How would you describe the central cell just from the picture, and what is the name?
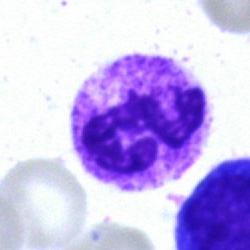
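Chromatin: dark purple, coarsely clumped. Nucleoli: none visible. Cytoplasm: fine violet granules scattered throughout; no vacuoles. Cell: segmented neutrophil.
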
